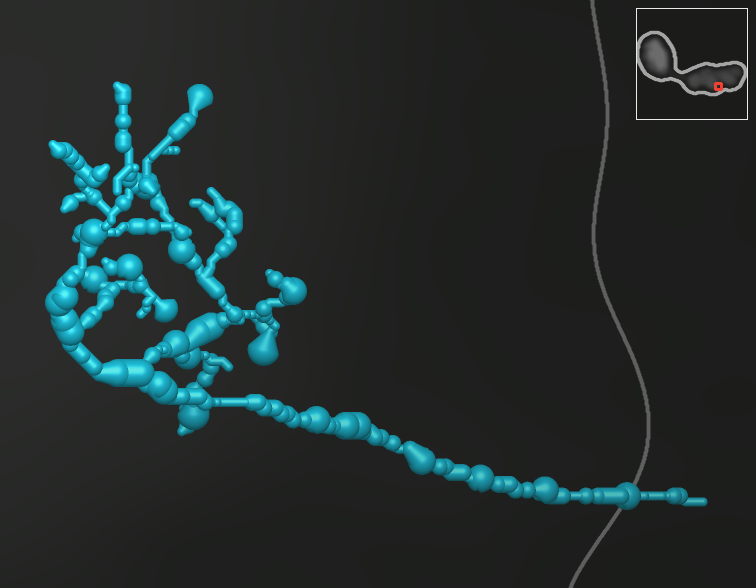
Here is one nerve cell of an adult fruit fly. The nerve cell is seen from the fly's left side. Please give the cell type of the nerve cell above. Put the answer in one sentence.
The cell type is SNta25.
